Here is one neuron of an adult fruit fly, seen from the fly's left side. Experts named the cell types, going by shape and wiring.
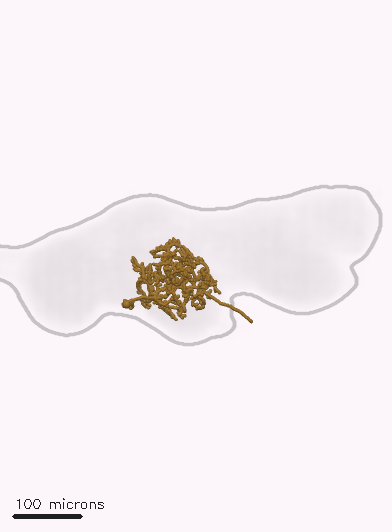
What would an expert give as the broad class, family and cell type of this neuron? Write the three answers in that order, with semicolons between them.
motor neuron of the nerve cord; MNml; MNml81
